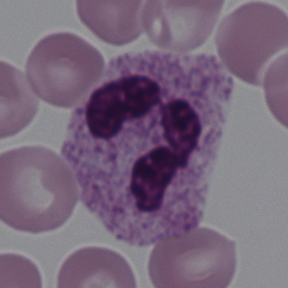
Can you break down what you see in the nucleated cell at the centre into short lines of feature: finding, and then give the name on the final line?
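Nucleus: look, it is divided into three separate lobes.
Arrangement: the lobes follow a curved line around the middle of the cell.
Cytoplasm: plentiful and pale pinkish-lilac.
Outline: somewhat angular rather than perfectly round.
Cell: segmented neutrophil.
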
